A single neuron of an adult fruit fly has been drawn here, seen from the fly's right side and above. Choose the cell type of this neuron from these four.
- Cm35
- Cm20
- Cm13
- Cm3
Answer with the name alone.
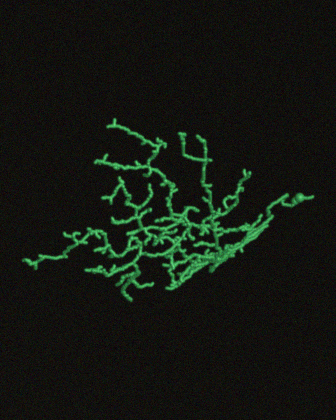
Cm13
